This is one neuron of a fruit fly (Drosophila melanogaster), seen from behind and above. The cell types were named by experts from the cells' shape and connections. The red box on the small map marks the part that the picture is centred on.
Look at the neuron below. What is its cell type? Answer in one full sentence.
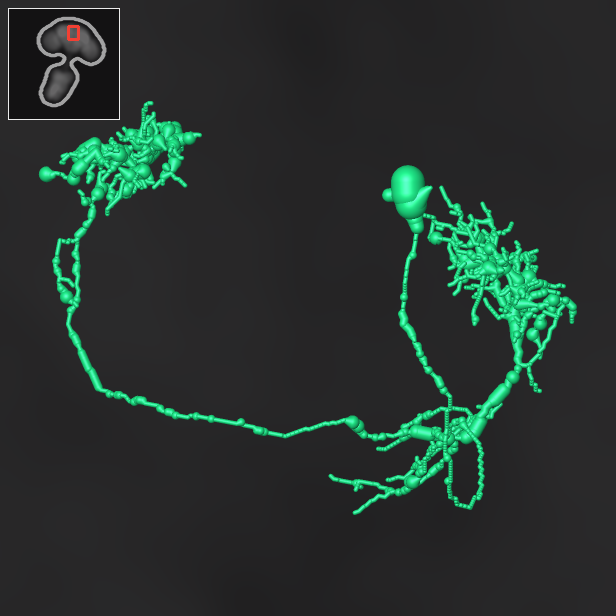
This neuron is given the cell type hDeltaL.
